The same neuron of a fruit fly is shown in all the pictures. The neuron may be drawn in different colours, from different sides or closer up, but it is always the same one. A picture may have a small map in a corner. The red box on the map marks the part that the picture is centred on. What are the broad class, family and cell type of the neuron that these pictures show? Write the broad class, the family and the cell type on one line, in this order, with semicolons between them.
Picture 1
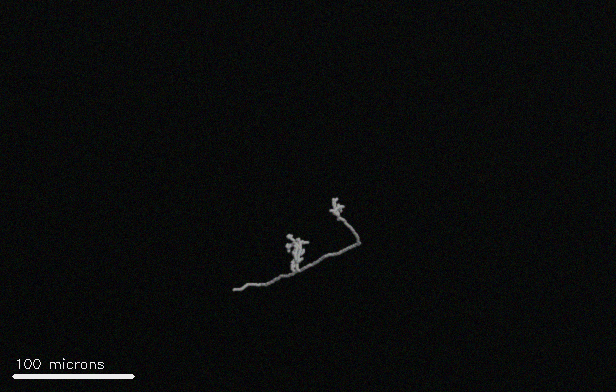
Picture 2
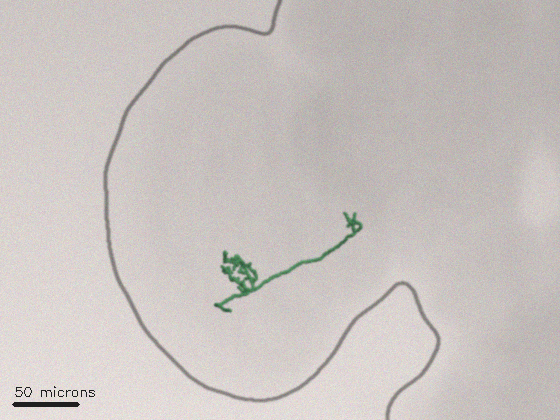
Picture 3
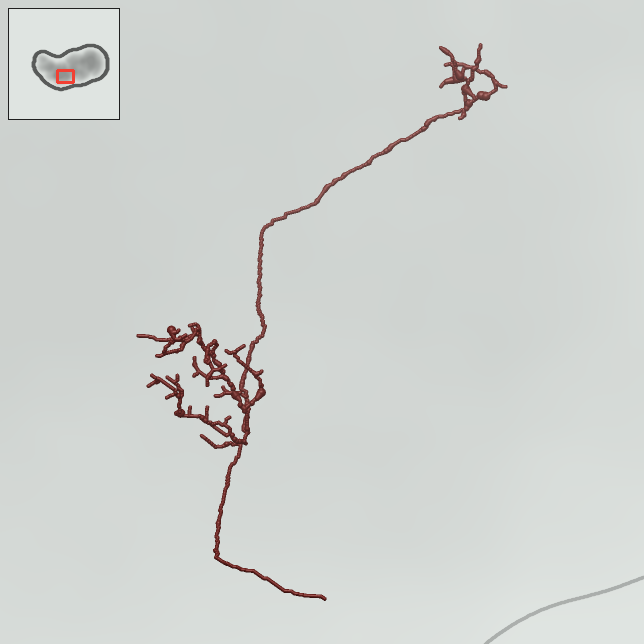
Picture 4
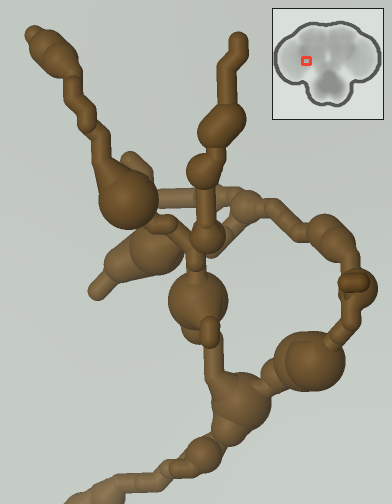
optic-lobe intrinsic neuron; Tm; Tm33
